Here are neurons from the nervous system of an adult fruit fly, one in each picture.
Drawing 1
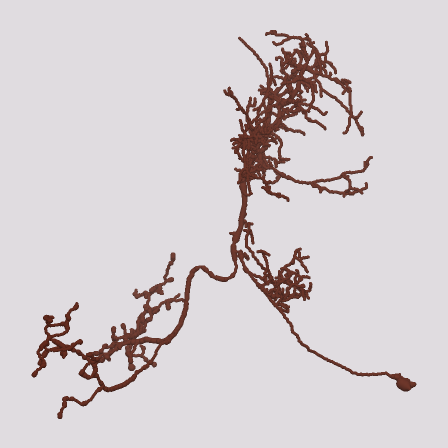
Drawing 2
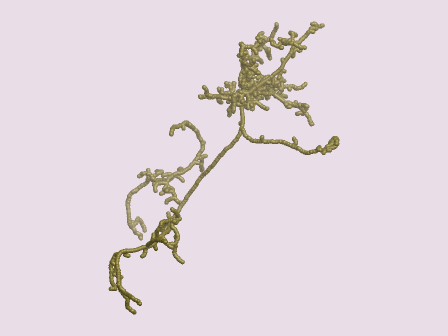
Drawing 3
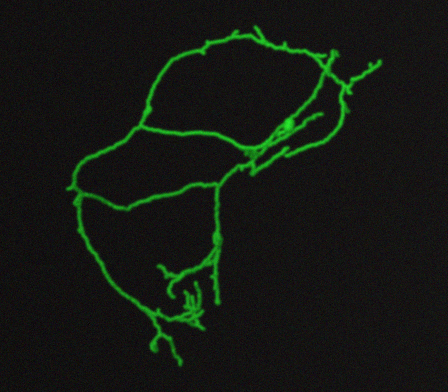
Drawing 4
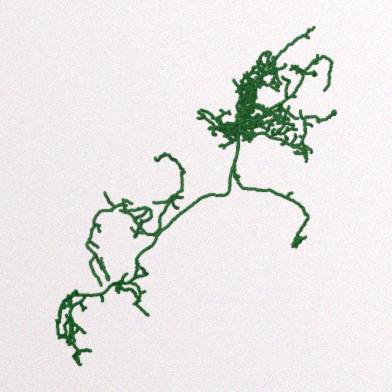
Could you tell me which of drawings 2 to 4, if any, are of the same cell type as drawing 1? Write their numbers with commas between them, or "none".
2, 4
